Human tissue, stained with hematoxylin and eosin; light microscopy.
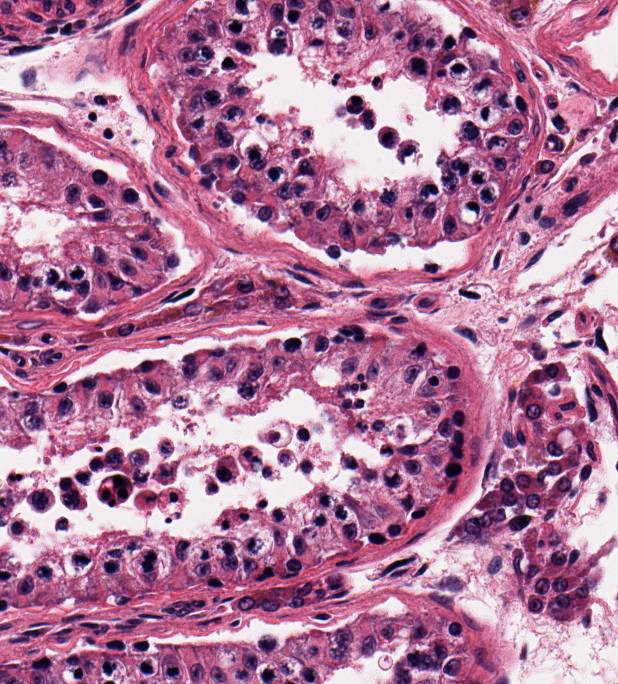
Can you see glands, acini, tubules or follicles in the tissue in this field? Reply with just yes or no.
Yes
